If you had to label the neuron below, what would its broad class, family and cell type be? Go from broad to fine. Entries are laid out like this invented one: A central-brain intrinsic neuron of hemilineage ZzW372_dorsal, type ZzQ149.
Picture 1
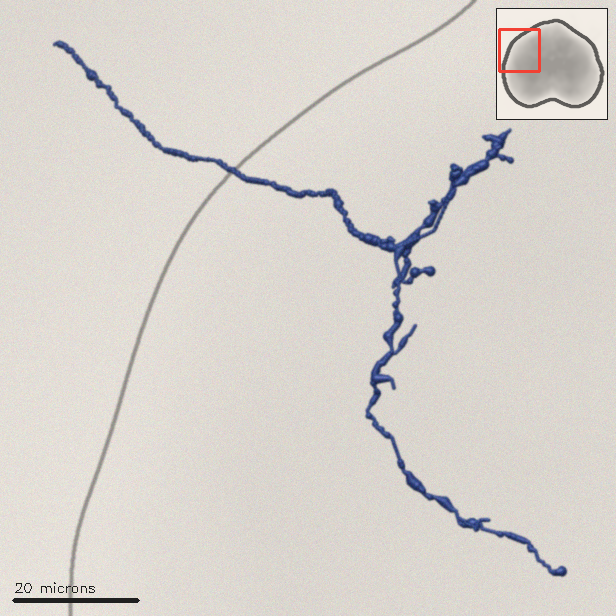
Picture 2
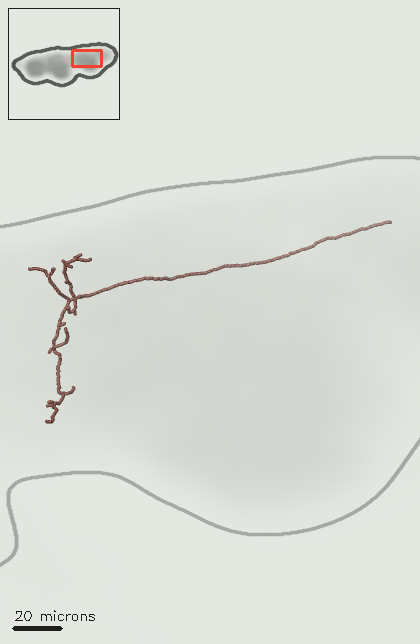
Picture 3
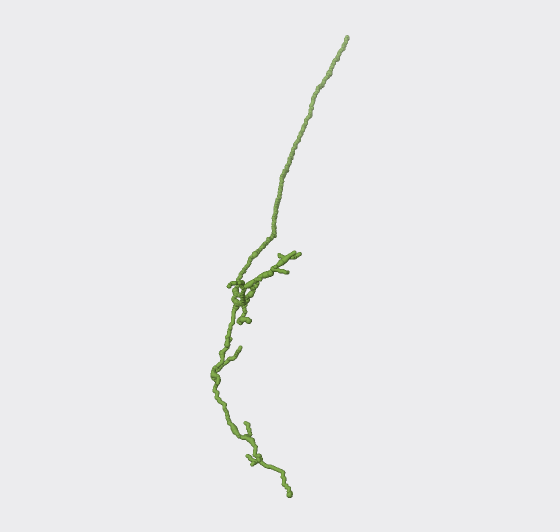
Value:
A sensory neuron entering the nerve cord of class mechanosensory tactile, type SNta03.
